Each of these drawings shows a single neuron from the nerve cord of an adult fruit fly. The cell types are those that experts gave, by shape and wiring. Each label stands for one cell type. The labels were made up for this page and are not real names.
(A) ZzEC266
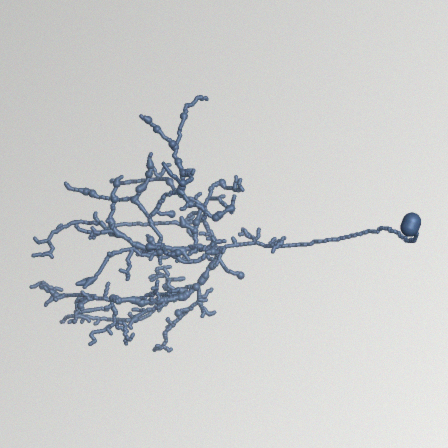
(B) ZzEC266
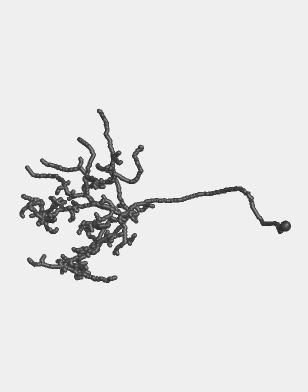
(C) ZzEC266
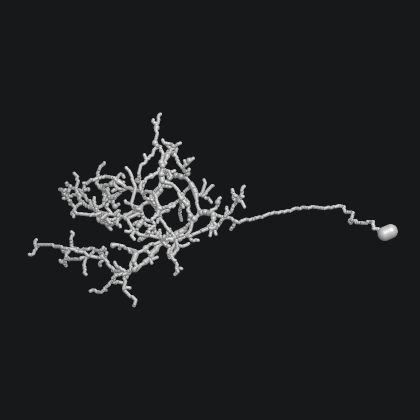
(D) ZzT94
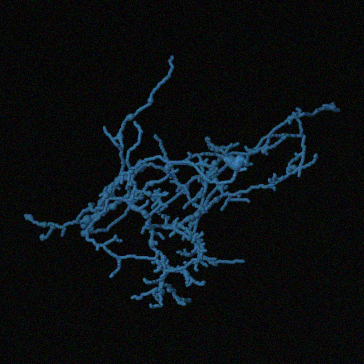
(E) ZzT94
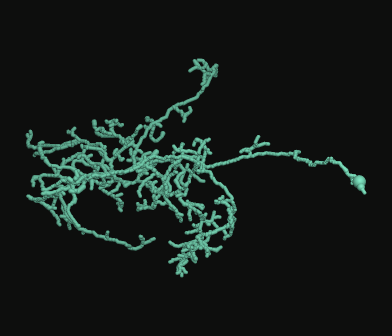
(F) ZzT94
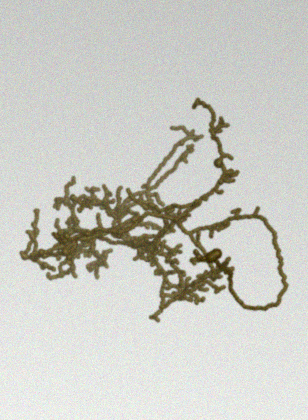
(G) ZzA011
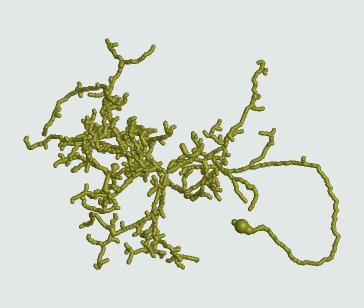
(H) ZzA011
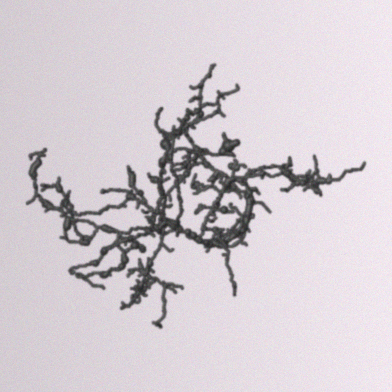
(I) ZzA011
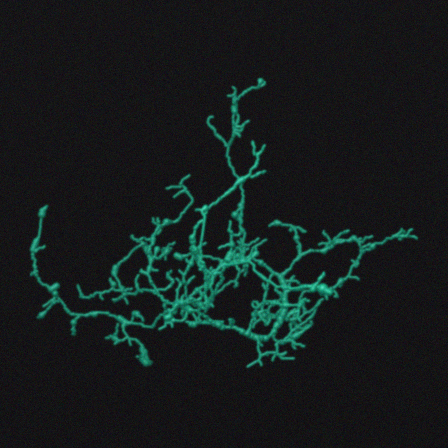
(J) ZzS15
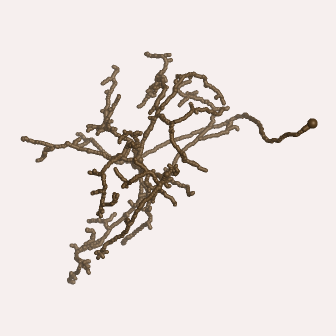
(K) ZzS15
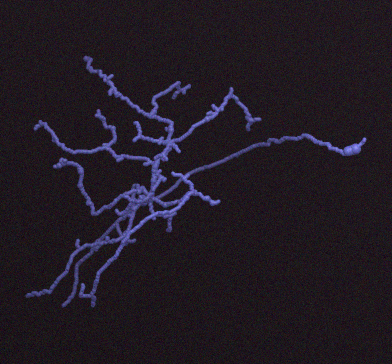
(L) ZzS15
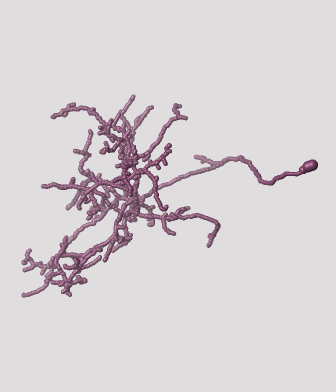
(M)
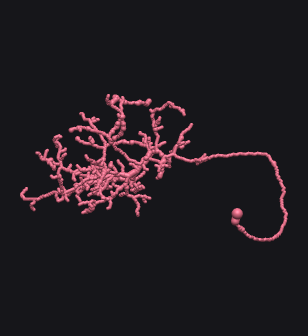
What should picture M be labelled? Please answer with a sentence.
It belongs to ZzEC266.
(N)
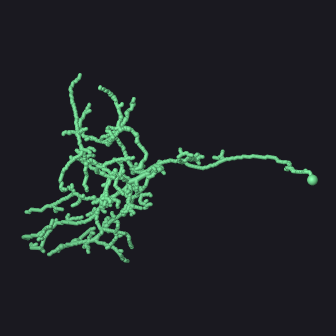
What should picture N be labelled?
It belongs to ZzEC266.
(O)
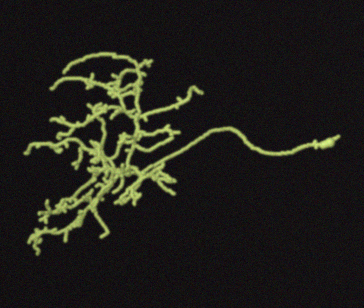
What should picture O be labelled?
It belongs to ZzS15.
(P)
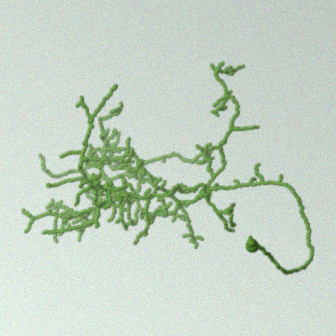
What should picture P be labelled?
It belongs to ZzA011.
